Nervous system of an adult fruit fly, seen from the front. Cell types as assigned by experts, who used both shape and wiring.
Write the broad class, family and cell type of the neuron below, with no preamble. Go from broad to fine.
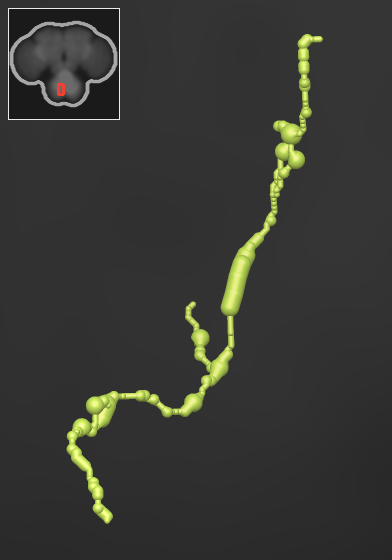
sensory neuron entering the nerve cord; class mechanosensory tactile; SNta45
